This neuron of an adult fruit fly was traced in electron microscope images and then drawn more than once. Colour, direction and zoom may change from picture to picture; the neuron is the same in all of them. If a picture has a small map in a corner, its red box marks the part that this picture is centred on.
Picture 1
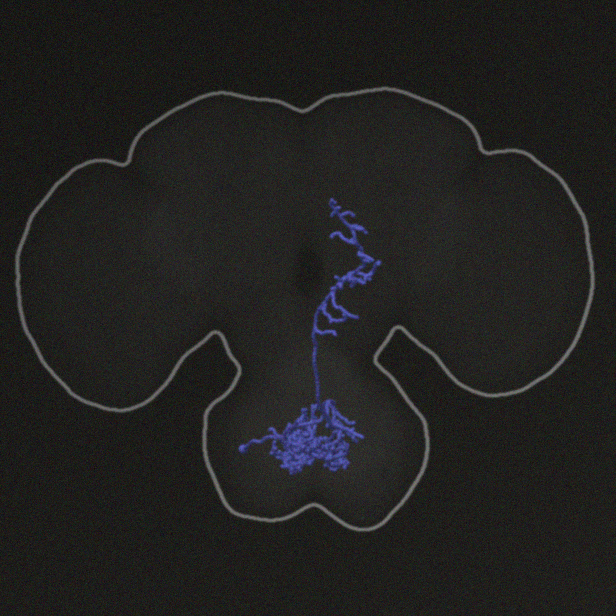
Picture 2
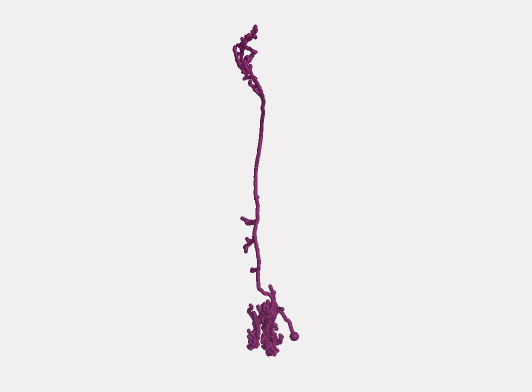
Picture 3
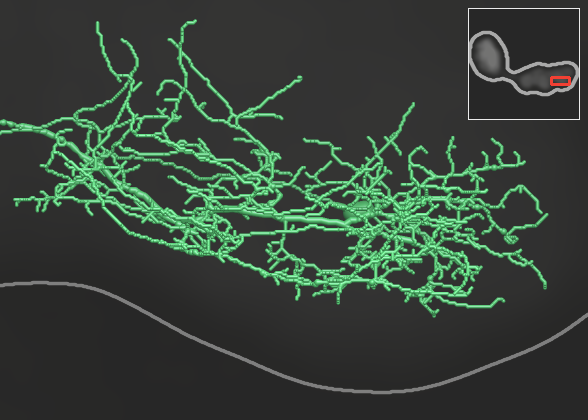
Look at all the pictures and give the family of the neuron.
hemilineage 08B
